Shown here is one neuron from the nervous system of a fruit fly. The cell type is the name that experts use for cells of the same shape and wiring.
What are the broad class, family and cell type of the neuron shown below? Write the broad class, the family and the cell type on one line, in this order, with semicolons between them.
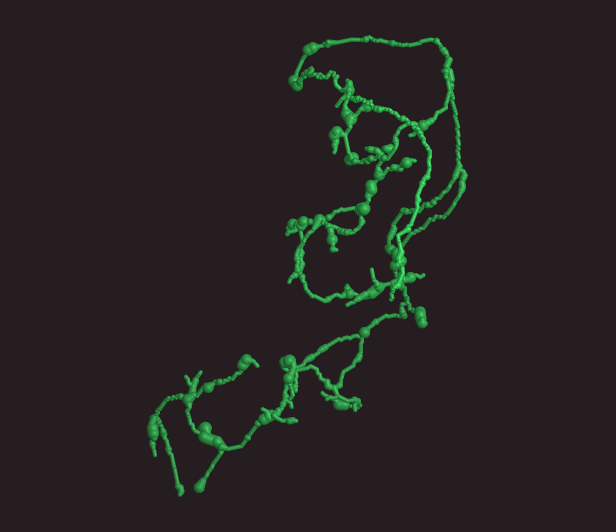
sensory neuron entering the brain; class gustatory; PhG3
